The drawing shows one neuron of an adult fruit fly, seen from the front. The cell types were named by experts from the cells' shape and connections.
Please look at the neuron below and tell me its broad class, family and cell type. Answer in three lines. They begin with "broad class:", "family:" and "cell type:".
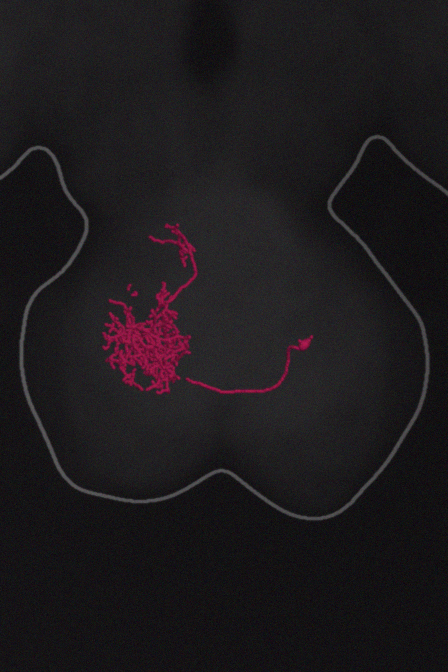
broad class: nerve-cord intrinsic neuron
family: hemilineage 01A
cell type: IN01A016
